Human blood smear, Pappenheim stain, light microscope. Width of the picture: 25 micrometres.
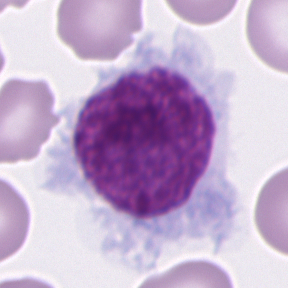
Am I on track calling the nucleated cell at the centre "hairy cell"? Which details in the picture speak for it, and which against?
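Fine, ragged, hair-like projections fringe the cytoplasm all round the cell. Outline irregular, not smoothly round. Cytoplasm pale grey-blue.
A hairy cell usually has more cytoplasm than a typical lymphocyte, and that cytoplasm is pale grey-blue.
The colour therefore goes with hairy cell. No distinct granules in the cytoplasm.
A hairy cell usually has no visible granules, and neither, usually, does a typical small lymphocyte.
Absent granules fit both names and settle nothing. Red cells lie around the cell, none overlapping it. Verdict: hairy cell fits.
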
